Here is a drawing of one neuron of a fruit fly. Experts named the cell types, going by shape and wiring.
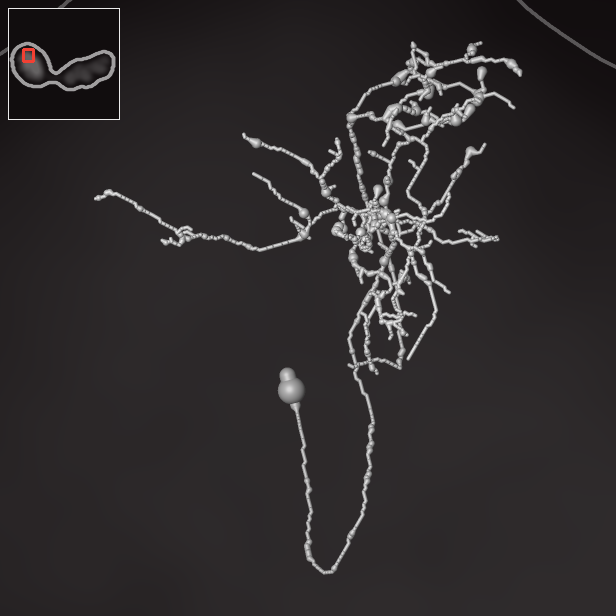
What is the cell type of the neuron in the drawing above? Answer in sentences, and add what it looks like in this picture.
The cell type is CB2812. Its broad class is central-brain intrinsic neuron. Dozens of branch ends can be seen. In this view it is about as wide as it is tall.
